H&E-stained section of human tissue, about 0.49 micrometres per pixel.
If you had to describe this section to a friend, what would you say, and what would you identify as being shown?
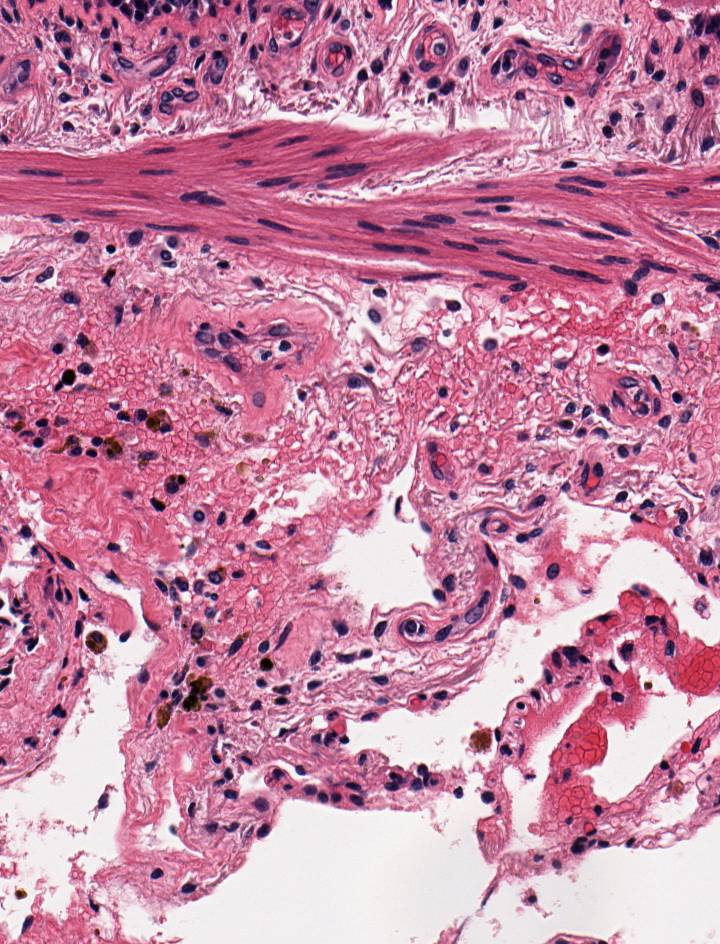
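Lower field: irregular empty spaces parted by thin cellular septa. Stroma: scattered cells with coarse brown granular pigment, mostly in the left half. Septal capillaries at lower right: distended with packed red blood cells. Glands: none anywhere. This is lung.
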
